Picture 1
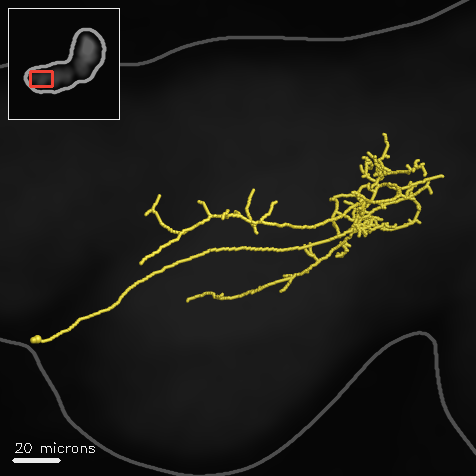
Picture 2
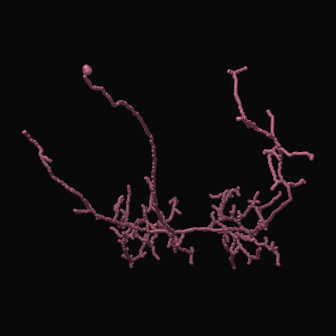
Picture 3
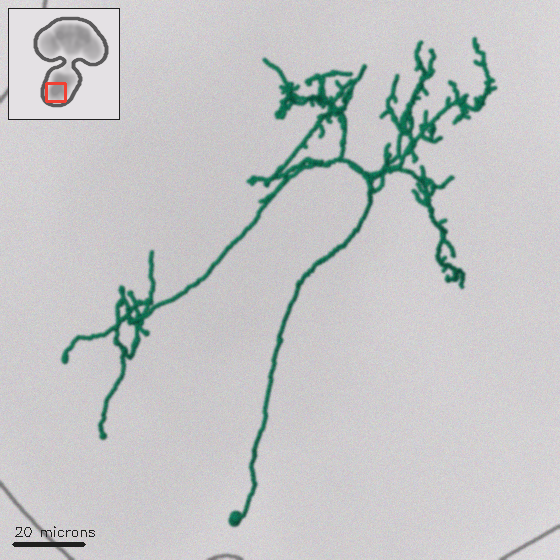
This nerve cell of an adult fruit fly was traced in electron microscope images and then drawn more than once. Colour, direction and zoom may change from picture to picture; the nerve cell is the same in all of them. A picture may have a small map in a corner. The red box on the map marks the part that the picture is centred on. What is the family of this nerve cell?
hemilineage 12B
